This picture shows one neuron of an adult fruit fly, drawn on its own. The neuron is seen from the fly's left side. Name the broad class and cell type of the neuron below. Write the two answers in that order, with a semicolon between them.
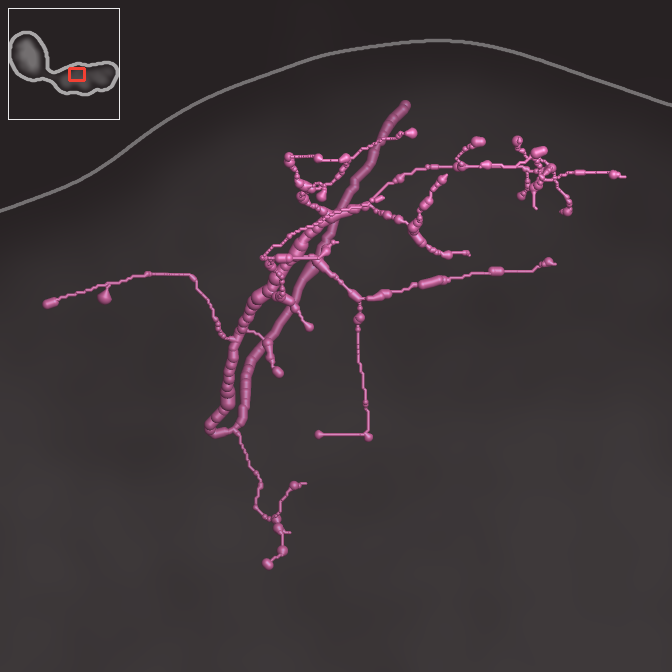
sensory neuron entering the nerve cord; SNxx28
